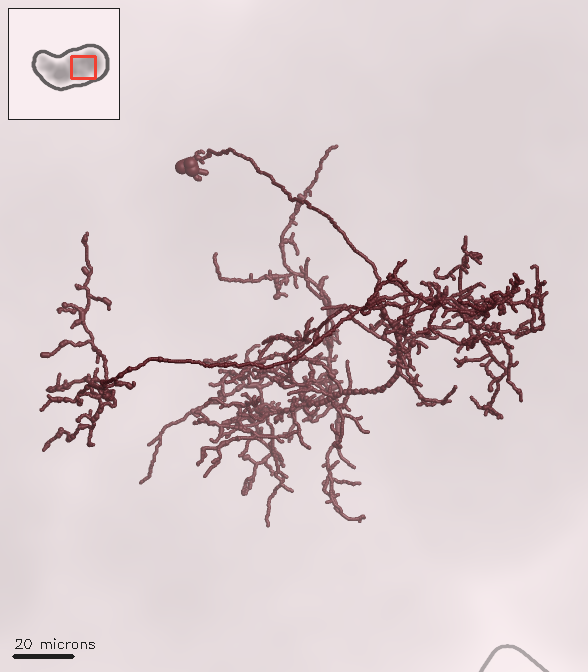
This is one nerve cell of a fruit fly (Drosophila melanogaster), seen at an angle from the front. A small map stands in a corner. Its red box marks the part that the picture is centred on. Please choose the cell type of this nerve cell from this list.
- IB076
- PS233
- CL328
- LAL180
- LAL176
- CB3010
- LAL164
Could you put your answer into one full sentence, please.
The cell type for the nerve cell is PS233.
